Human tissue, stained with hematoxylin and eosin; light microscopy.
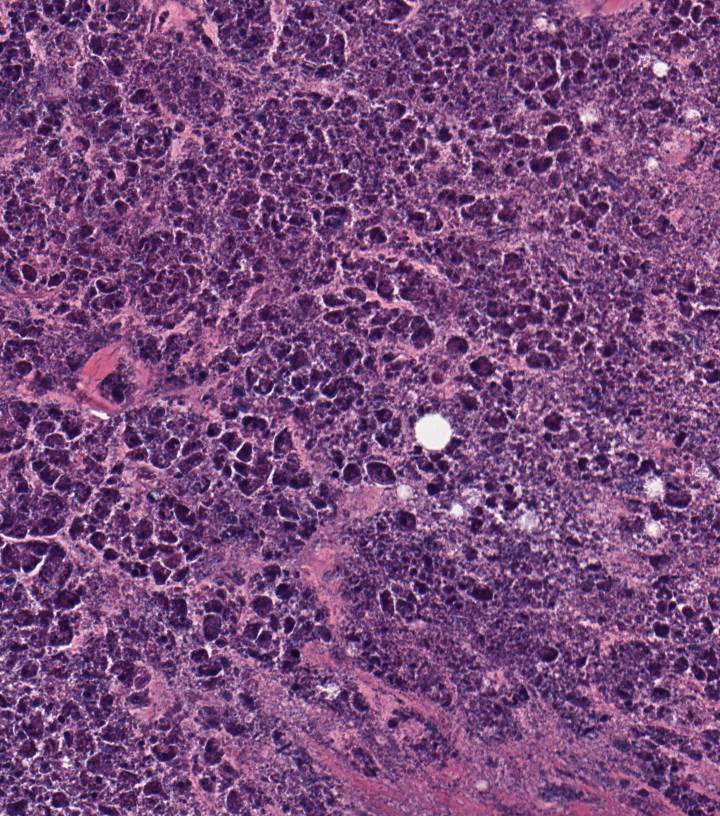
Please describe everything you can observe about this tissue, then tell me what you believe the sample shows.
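Densely packed dark purple tissue fills the entire field, divided by thin pink strands into many small rounded compartments, coarser and more open on the left, finer and denser toward the right. Pink fibrous bands cross diagonally, most prominent in the lower part. No epithelial surface or gland lumen appears anywhere. The tissue is pancreas.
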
